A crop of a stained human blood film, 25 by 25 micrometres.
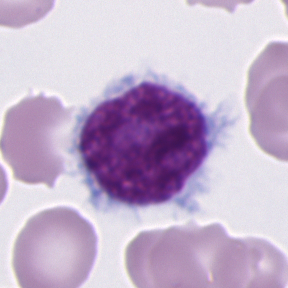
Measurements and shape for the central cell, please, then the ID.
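Fine, hair-like projections stand out from the cell edge all the way around. Cytoplasm: thin rim, pale blue. Nucleus fills most of the cell; round outline, about 11 micrometres across. Chromatin dark purple, mottled and clumpy. Cell is a hairy cell.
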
